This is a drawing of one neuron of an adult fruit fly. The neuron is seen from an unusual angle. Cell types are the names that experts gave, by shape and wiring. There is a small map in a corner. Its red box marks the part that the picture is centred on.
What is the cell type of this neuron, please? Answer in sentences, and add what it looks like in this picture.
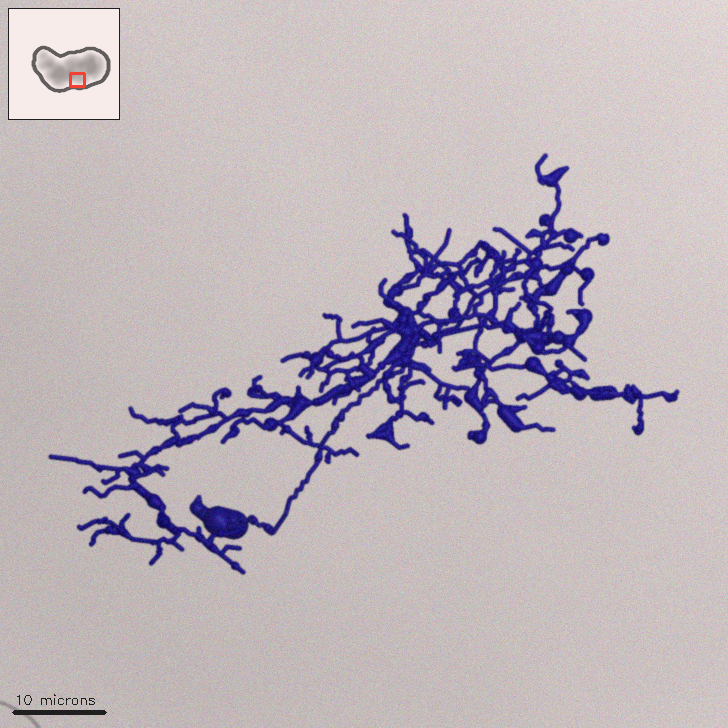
Its cell type is GNG367_a. This is a central-brain intrinsic neuron. By the scale bar it is about 70 microns wide in this view. The picture shows dozens of branch ends.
